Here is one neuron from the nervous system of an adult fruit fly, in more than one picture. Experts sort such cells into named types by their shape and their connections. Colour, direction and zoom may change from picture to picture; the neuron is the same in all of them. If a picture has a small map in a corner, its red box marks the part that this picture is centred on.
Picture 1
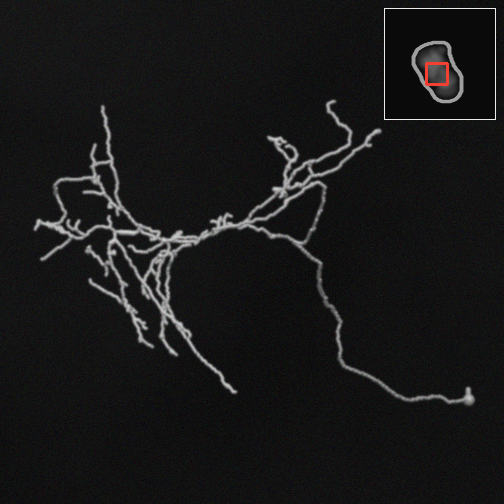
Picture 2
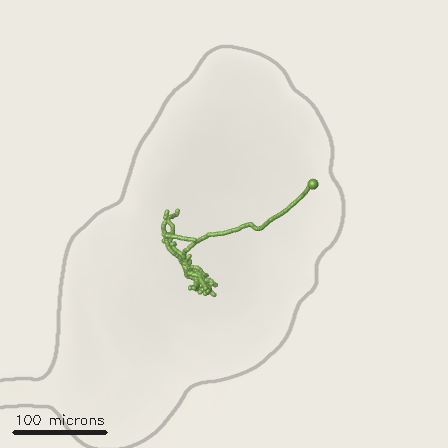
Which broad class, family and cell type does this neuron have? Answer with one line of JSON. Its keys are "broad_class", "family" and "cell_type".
{"broad_class": "central-brain intrinsic neuron", "family": "hemilineage WEDd2", "cell_type": "AMMC002"}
